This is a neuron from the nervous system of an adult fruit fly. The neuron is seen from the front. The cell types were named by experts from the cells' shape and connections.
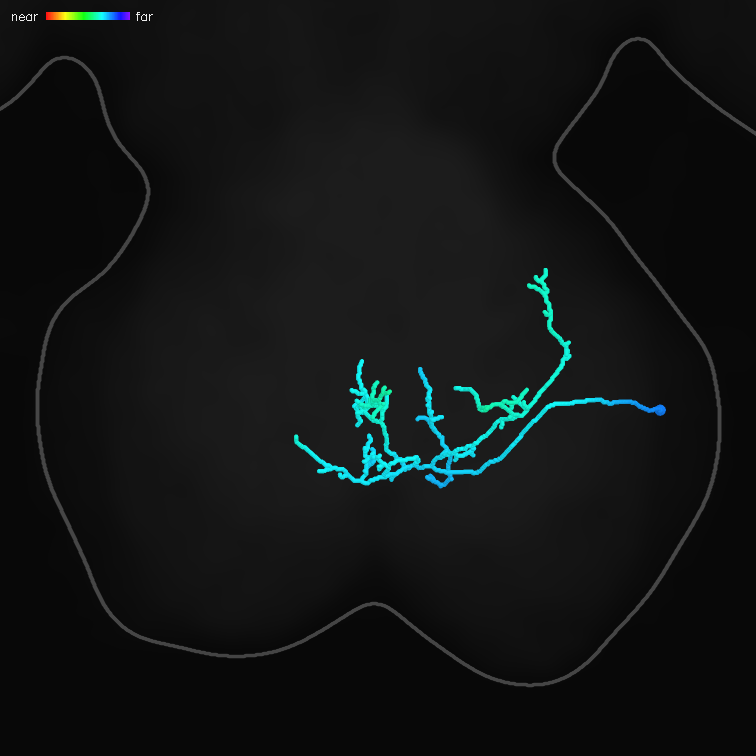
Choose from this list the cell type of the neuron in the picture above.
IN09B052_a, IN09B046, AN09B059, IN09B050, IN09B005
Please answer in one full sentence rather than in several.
The neuron is a member of cell type IN09B052_a.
